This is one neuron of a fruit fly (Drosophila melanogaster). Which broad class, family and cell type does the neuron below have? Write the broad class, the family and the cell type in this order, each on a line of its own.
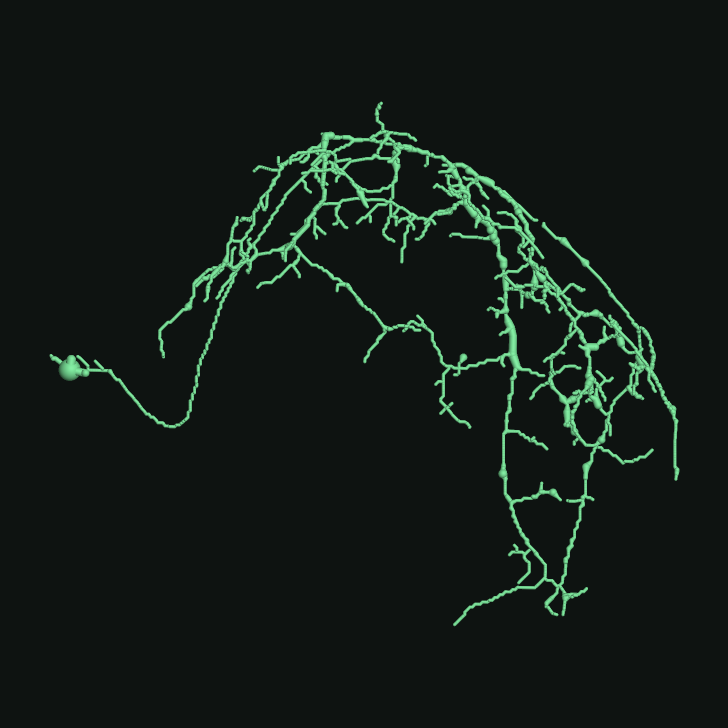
nerve-cord intrinsic neuron
hemilineage 08A
IN08A026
